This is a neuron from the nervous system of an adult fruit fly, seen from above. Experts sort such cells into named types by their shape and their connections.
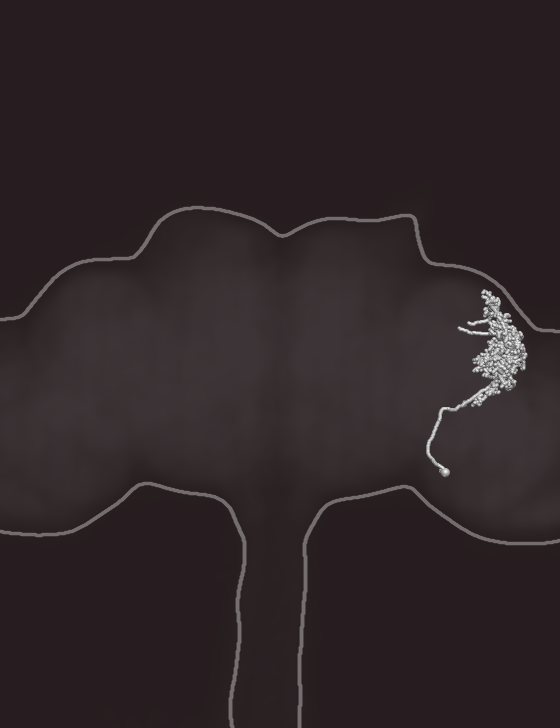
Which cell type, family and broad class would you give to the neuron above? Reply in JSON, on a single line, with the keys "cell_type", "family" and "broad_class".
{"cell_type": "AVLP465", "family": "hemilineage VLPp&l1_anterior", "broad_class": "central-brain intrinsic neuron"}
